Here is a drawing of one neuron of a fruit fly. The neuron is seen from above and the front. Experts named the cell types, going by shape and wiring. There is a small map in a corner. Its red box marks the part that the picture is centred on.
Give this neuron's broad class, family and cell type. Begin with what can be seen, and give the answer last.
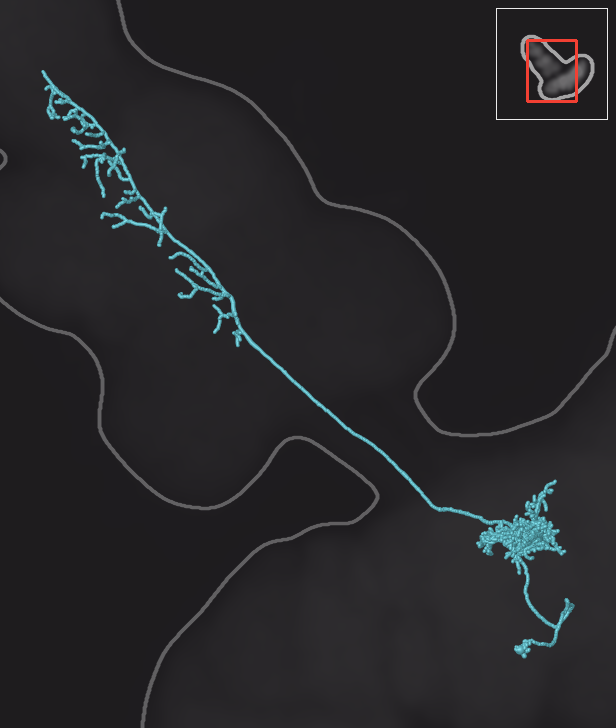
The picture shows dozens of branch ends. As drawn here it is about as wide as it is tall. This is a descending neuron. The family is hemilineage WEDd1. Its cell type is DNa05.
